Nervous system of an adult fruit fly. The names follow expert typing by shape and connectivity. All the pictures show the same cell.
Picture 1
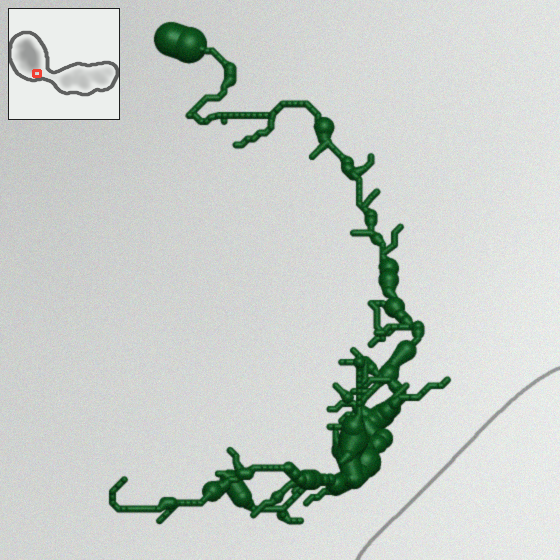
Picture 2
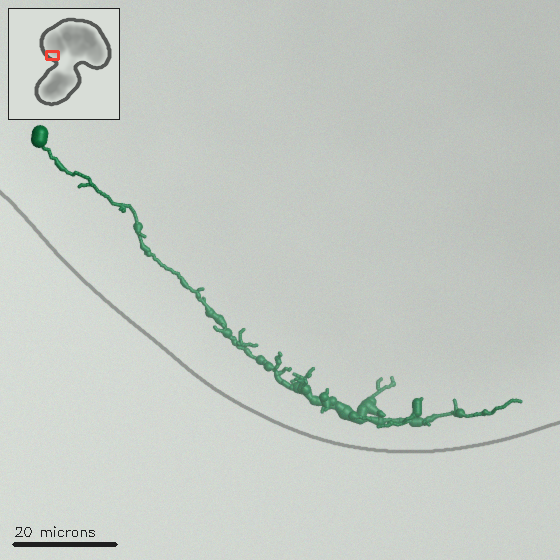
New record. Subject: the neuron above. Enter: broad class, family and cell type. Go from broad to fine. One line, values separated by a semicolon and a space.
optic-lobe intrinsic neuron; Dm; Dm3c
